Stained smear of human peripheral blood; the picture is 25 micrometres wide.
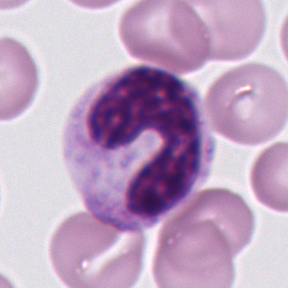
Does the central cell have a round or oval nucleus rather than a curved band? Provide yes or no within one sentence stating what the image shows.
No, instead of a compact mass, the nucleus forms a curved band without separate lobes.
